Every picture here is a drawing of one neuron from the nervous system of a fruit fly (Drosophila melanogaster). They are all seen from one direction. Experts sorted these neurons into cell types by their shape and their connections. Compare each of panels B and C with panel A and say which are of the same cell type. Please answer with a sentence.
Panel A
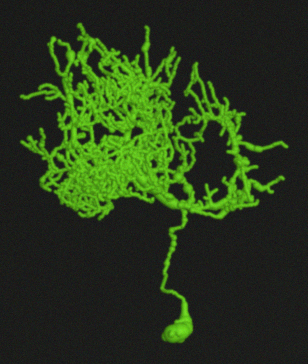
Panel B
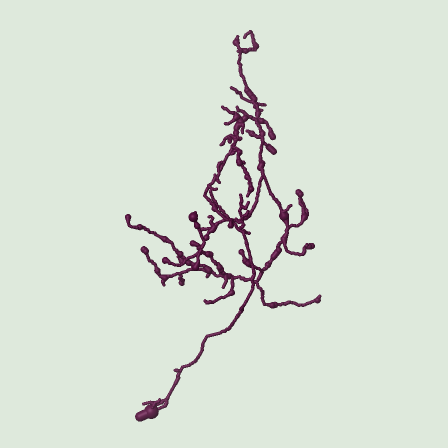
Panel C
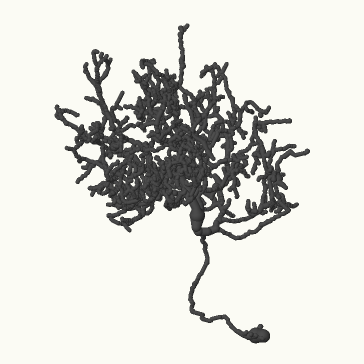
Panel C is of the same cell type.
